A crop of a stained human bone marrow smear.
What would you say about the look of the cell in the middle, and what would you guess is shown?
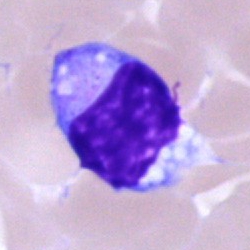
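The nucleus is a single unlobed mass lying toward the lower right, leaving most of the cytoplasm at the upper left. Its chromatin is dark purple and dense, with small paler patches. Several small clear vacuoles lie in the cytoplasm. Answer: lymphocyte.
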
